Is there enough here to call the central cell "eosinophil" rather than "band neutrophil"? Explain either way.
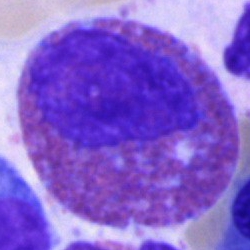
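It's an eosinophil. What you can see is a round to slightly oval cell with a smooth border, its nucleus lying in the upper part. Below the nucleus the cytoplasm is abundant and forms a wide zone. There's also a small pale clear spot in the lower right of that cytoplasm.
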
